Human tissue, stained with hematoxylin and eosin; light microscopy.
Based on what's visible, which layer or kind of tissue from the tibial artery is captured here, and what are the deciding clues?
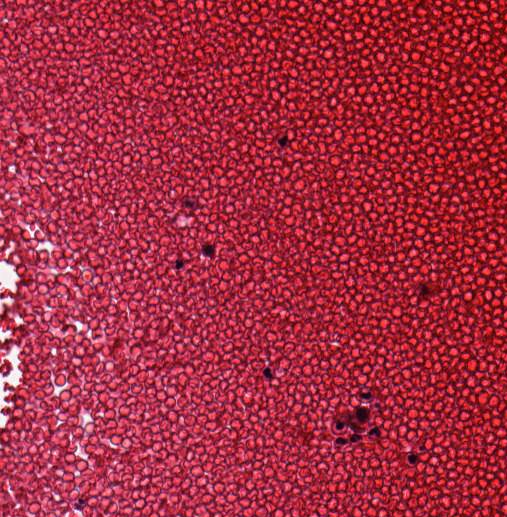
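Blood in a vessel or clot fills almost the whole field: closely packed red blood cells, seen as small rounded bright red profiles without nuclei.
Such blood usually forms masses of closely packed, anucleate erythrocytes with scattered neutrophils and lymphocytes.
Nucleated cells are sparse, mostly single small dark round nuclei. No epithelium, glands or other organised tissue is seen anywhere.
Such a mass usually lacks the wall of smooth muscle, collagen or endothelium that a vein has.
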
